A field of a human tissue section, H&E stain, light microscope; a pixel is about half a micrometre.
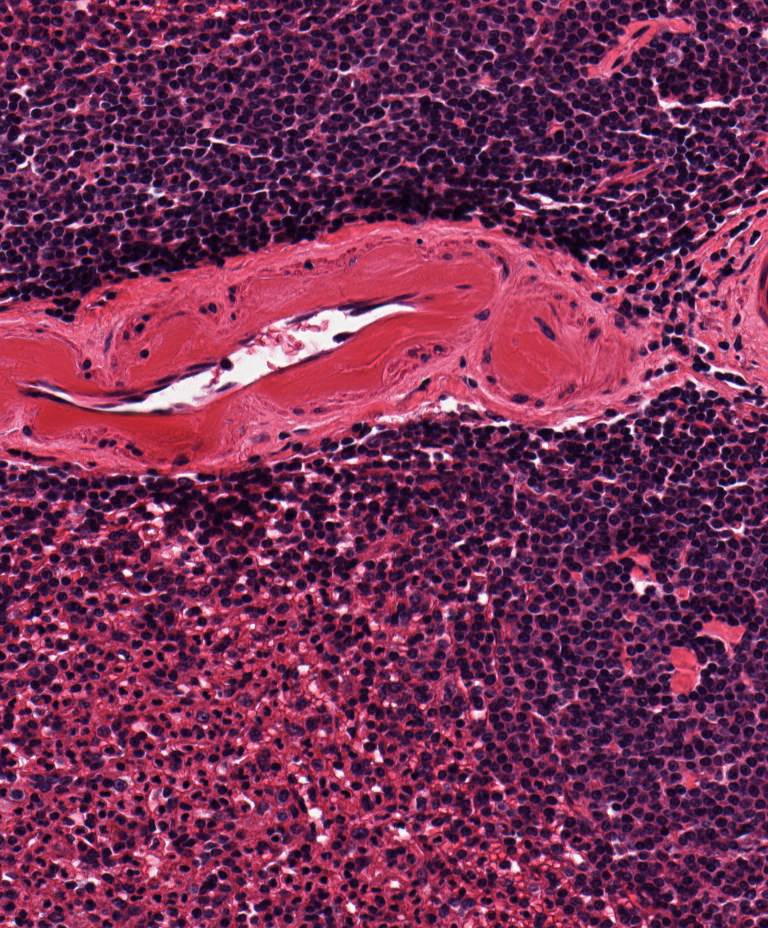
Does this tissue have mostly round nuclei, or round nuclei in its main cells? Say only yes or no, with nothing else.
Yes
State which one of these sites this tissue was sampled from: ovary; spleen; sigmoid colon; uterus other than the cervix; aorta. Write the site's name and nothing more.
spleen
